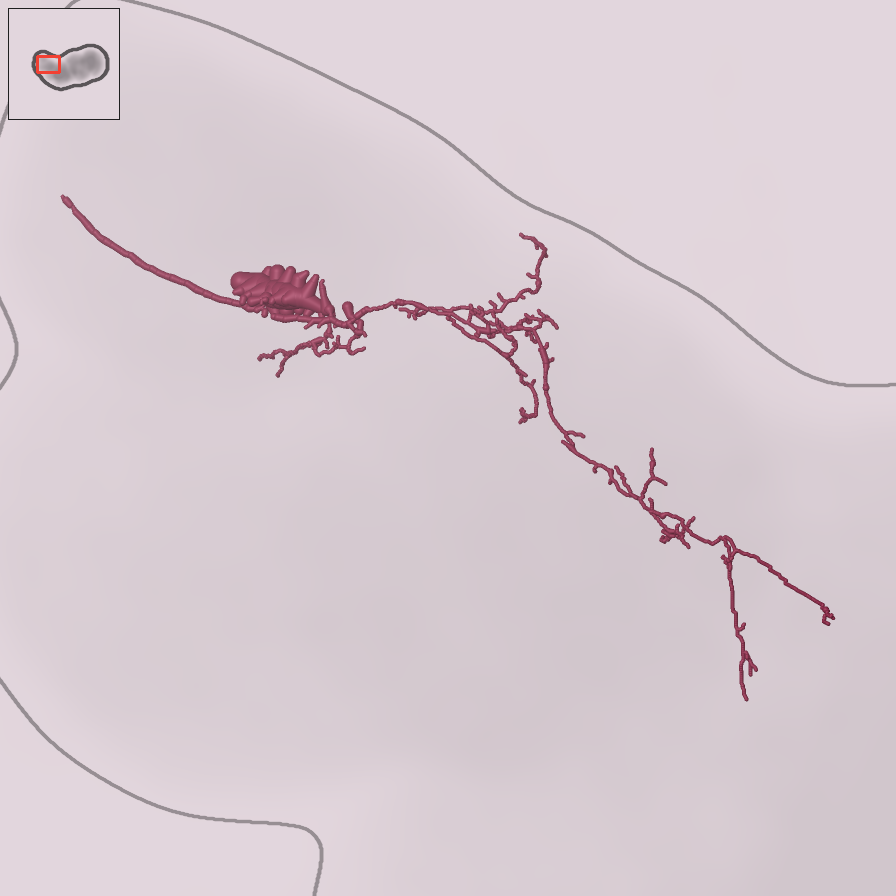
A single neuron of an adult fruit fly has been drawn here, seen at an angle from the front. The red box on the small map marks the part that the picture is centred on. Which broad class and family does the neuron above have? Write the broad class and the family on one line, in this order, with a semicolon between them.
motor neuron of the nerve cord; MNad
